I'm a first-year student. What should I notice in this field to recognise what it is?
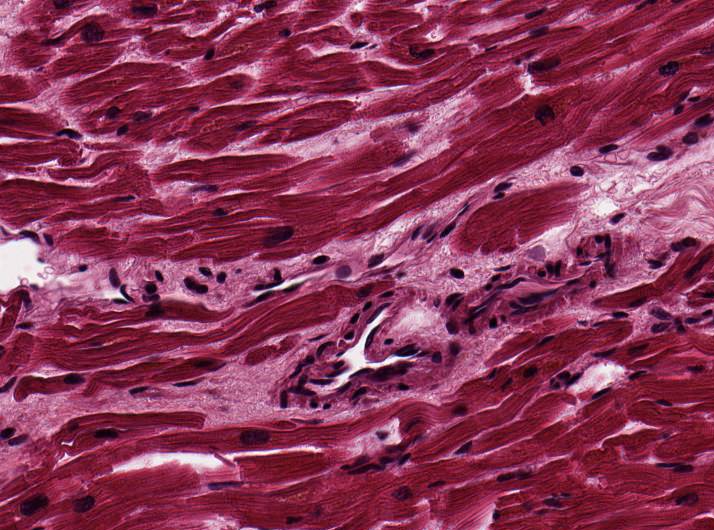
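Myocardium is what this field shows. Its muscle fibres run mostly from left to right, slanting gently upward toward the right. They branch and join neighbouring fibres instead of lying as separate parallel strands, their deep pink cytoplasm shows fine cross-striations, and their oval nuclei sit centrally.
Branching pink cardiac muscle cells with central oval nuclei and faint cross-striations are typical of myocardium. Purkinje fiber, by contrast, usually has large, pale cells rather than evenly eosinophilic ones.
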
